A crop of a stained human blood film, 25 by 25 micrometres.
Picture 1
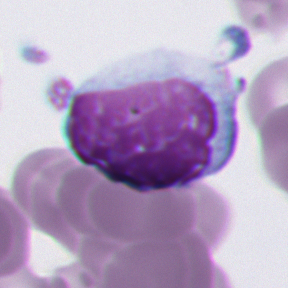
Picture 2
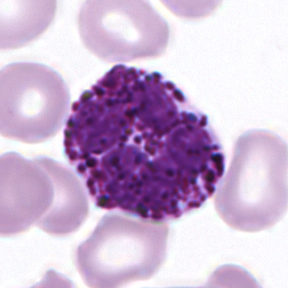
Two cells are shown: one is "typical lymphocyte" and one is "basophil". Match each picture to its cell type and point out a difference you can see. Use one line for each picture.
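Picture 1 shows a typical lymphocyte: No distinct granules can be seen in the cytoplasm.
Picture 2 shows a basophil: The cell is densely packed with coarse dark purple granules.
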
